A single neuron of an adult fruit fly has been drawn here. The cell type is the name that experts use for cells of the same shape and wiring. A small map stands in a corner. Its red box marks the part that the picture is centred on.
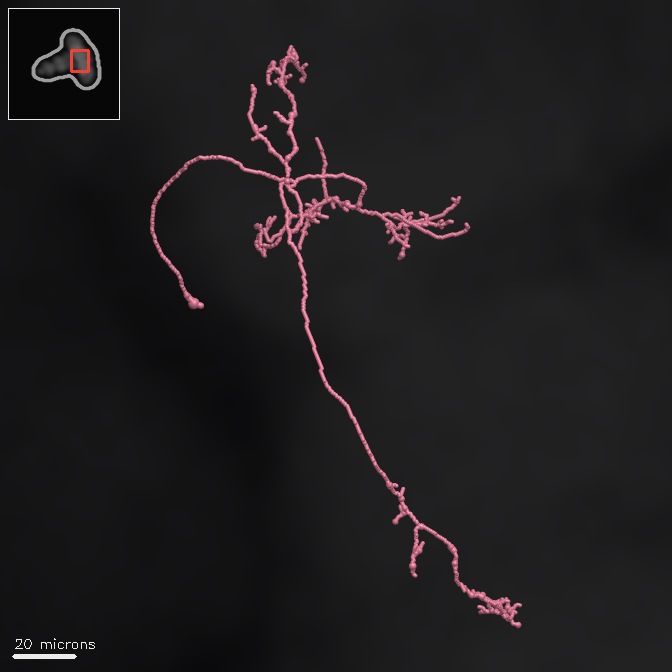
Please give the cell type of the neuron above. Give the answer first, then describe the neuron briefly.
It is of cell type CB1815. Its broad class is central-brain intrinsic neuron. The cell body can be seen on the left of the picture. By the scale bar it is about 190 microns tall in this view. Dozens of branch ends can be seen.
